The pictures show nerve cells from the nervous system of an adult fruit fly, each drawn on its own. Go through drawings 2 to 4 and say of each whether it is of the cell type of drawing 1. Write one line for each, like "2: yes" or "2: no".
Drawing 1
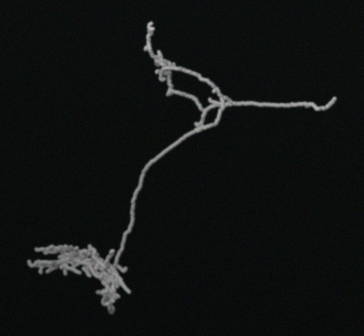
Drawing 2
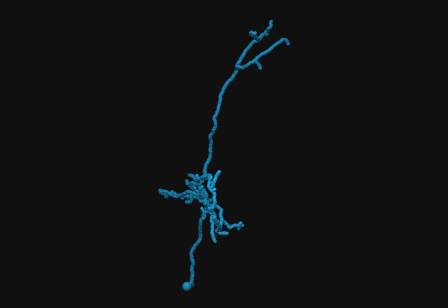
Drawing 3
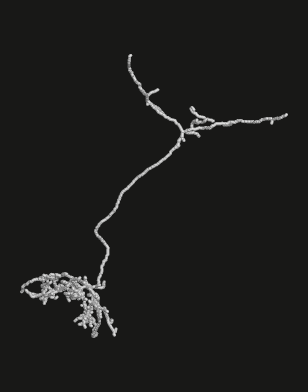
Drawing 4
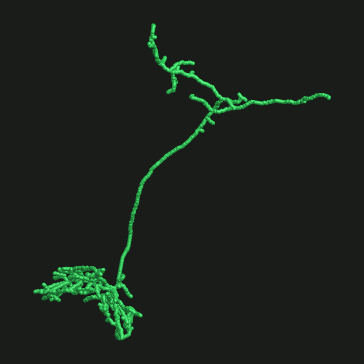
2: no
3: yes
4: yes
